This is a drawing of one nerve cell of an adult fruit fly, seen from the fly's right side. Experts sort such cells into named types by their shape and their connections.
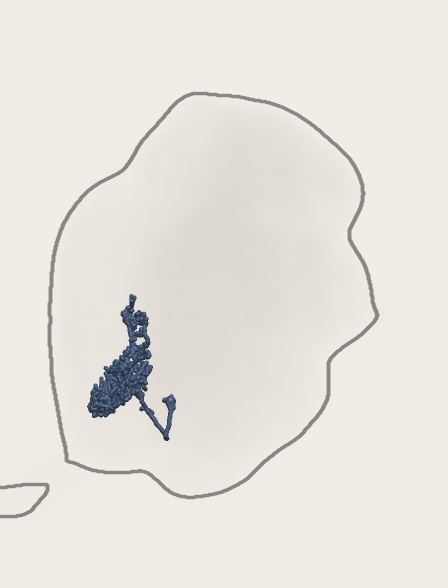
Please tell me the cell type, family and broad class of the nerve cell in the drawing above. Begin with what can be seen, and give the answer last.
As drawn here it is taller than it is wide. It is of cell type GNG327. The family is hemilineage LB6. It is a central-brain intrinsic neuron.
